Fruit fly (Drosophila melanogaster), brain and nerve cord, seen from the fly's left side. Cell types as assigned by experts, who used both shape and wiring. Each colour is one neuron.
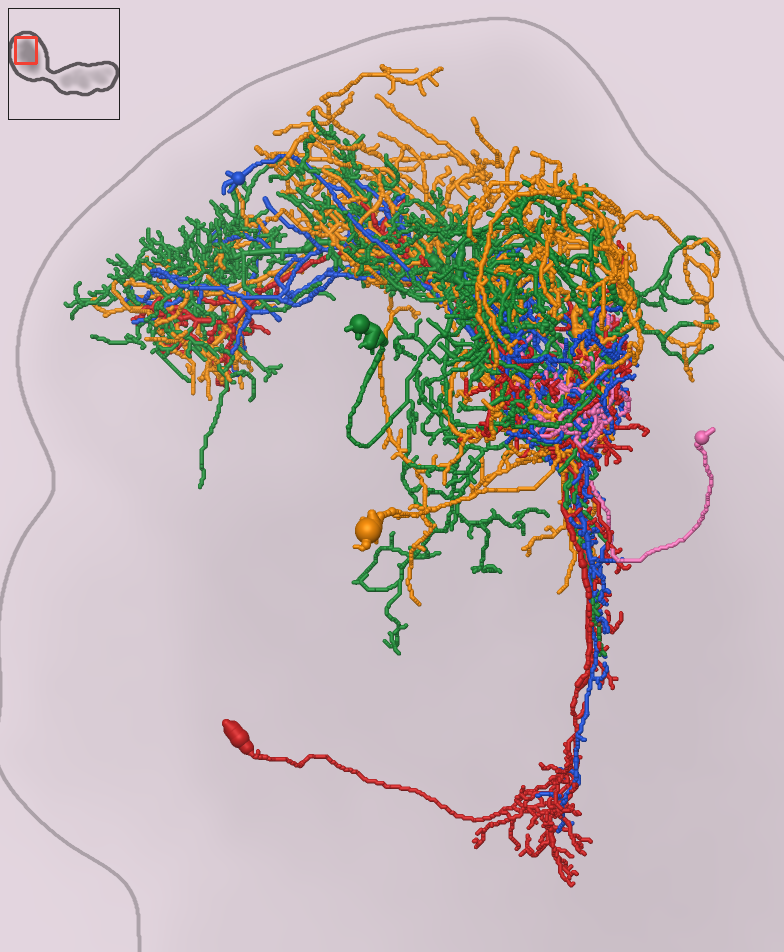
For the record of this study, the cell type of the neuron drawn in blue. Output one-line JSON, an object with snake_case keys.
{"cell_type": "LHAD2b1"}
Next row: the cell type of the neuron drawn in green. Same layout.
{"cell_type": "LHCENT4"}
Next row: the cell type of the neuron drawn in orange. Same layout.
{"cell_type": "LHCENT8"}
